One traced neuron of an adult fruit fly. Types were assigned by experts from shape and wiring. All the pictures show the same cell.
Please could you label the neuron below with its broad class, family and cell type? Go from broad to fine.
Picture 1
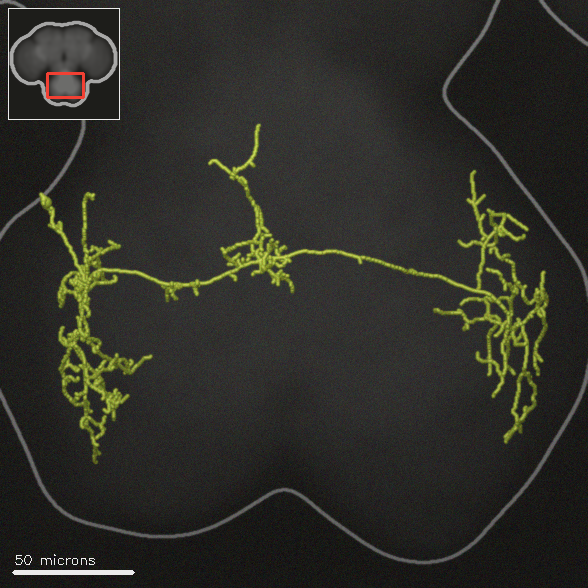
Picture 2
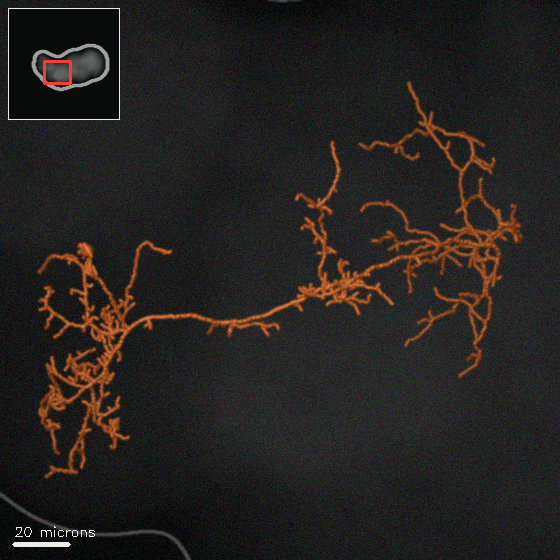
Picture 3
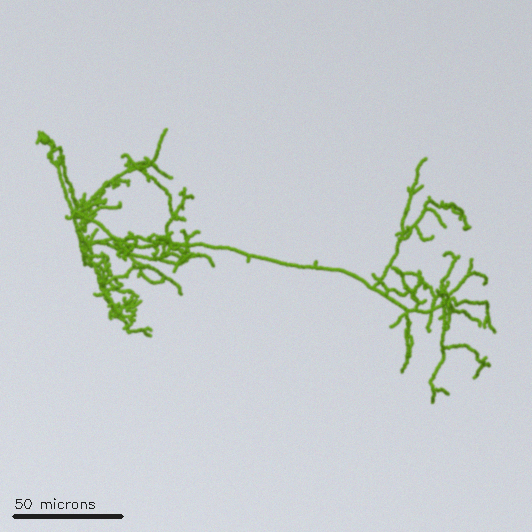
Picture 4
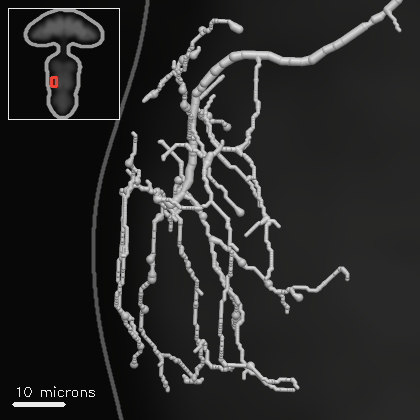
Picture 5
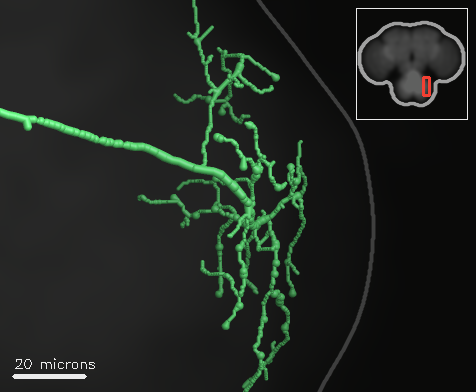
nerve-cord intrinsic neuron; hemilineage 18B; IN18B031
